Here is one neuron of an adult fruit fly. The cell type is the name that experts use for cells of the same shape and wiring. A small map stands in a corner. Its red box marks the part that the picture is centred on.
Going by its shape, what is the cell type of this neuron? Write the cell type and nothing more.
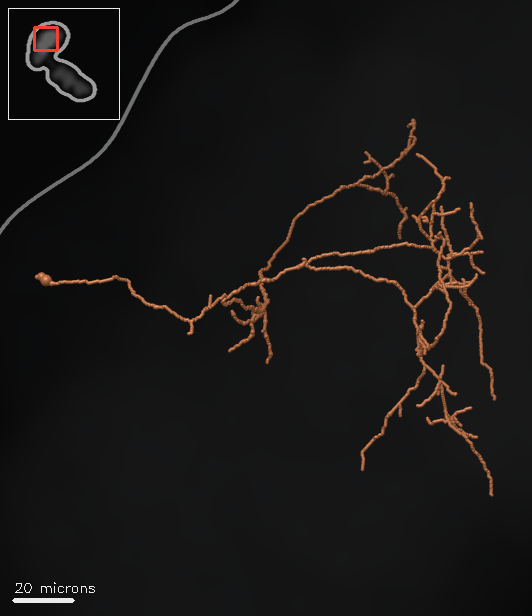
CL006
